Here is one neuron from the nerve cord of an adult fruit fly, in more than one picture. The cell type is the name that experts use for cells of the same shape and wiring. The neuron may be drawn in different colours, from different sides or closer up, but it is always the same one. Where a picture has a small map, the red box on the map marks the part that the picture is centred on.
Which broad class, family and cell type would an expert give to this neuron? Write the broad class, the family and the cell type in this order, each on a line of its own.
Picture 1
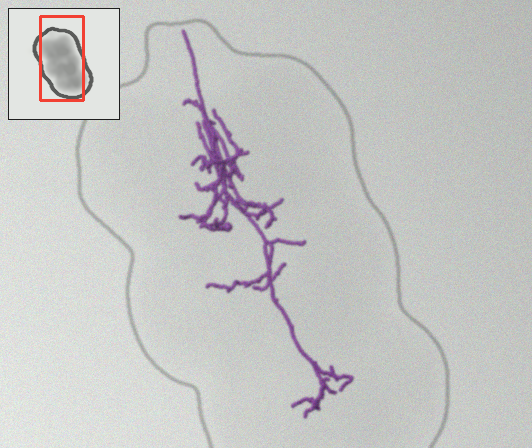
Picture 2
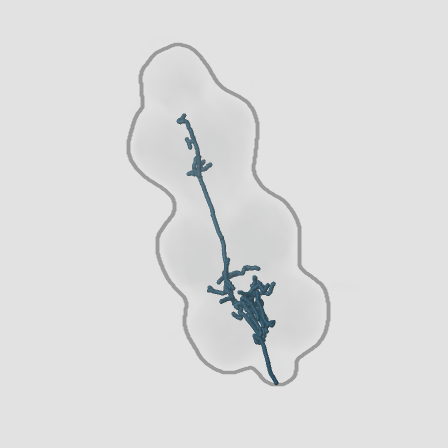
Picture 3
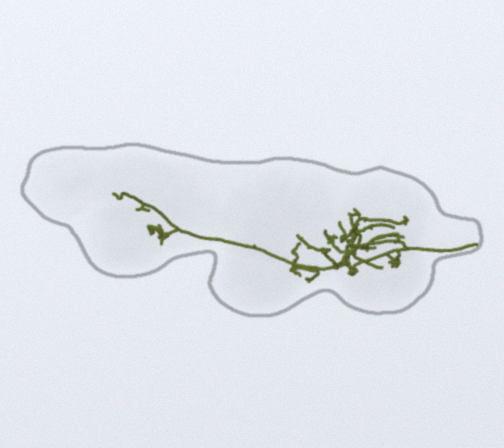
ascending neuron
hemilineage 05B
AN05B071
